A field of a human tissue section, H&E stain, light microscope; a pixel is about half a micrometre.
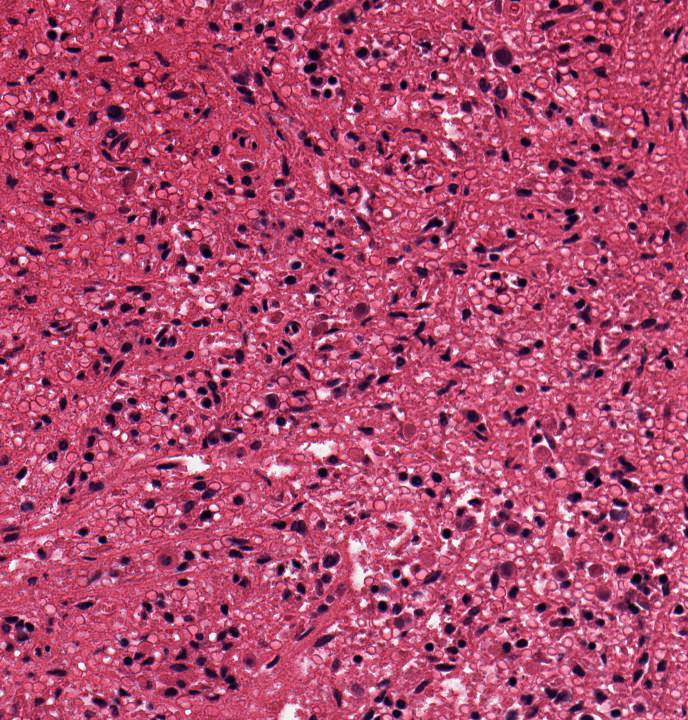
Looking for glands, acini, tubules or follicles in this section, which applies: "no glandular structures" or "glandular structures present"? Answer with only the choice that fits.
No glandular structures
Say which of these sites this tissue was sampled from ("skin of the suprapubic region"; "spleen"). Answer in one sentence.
The site this tissue was sampled from is the spleen.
